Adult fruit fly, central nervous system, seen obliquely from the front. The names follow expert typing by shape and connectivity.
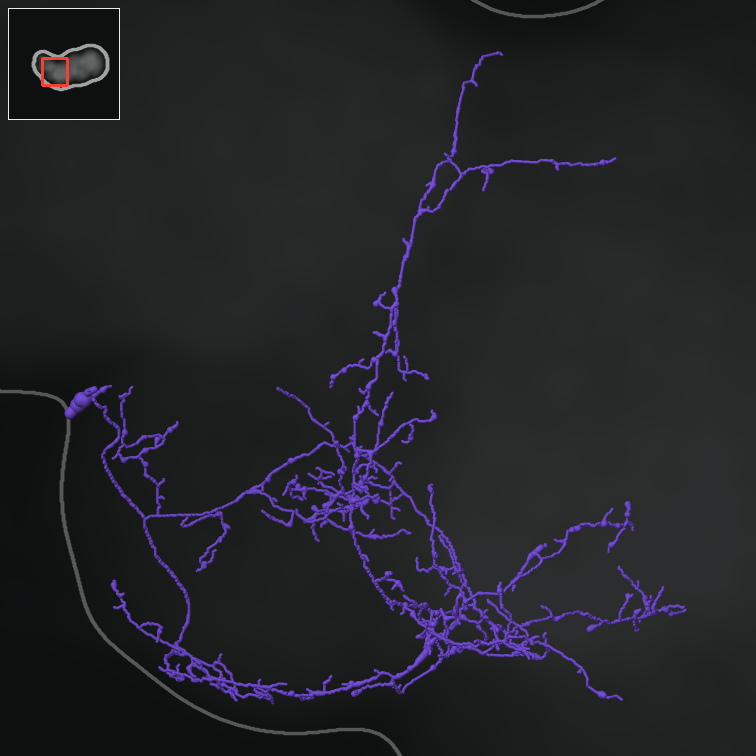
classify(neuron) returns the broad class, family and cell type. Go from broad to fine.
nerve-cord intrinsic neuron; hemilineage 19A; IN19A056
